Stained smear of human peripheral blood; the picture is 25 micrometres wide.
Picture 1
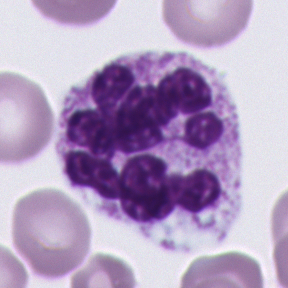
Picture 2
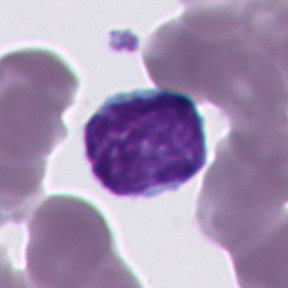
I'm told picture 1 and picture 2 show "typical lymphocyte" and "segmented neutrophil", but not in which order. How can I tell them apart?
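Picture 1: segmented neutrophil. Picture 2: typical lymphocyte. Granules: fine lilac granules scattered throughout the cytoplasm in picture 1; none in picture 2.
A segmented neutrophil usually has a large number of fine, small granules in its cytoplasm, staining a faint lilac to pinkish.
Cytoplasm: pale pinkish-lilac in picture 1; in picture 2 a very scant pale blue rim, best seen at the lower edge. Nucleus: in picture 2 about 10 micrometres across, filling almost the whole cell.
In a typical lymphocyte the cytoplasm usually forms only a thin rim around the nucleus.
Nucleoli: none in any lobe in picture 1; none in picture 2.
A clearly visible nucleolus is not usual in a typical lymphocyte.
Picture 1 chromatin: dark purple, coarsely clumped. Picture 1 outline: roughly round, edge slightly uneven; red cells lie around it without touching or overlapping. Picture 2: no vacuoles, no hair-like surface projections.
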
